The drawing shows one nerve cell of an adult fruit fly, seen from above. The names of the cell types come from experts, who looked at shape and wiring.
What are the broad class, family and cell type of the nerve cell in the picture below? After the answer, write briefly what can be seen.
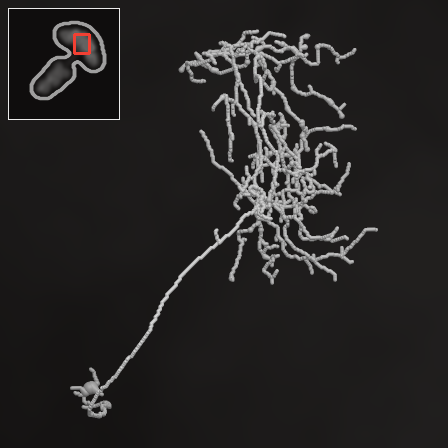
It is a central-brain intrinsic neuron. Its family is hemilineage LB5. The cell type is GNG453. It lies in the brain. The cell body can be seen at the lower left of the picture. The picture shows dozens of branch ends.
